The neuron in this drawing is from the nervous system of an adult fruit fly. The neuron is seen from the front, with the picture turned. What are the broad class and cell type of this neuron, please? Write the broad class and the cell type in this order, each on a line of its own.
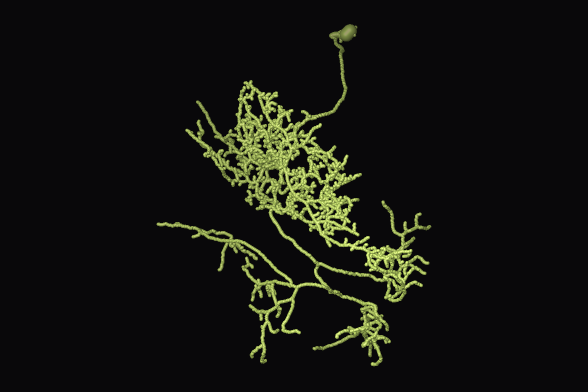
central-brain intrinsic neuron
LAL137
